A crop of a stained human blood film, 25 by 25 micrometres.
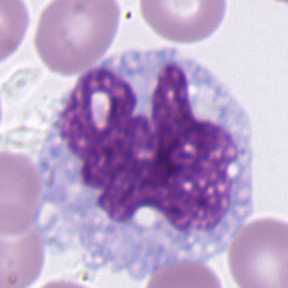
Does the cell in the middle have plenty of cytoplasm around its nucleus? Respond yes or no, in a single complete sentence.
Yes, there is a wide area of cytoplasm around the nucleus.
